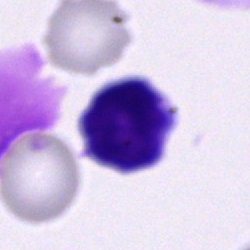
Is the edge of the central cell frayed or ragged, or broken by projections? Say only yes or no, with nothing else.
Yes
